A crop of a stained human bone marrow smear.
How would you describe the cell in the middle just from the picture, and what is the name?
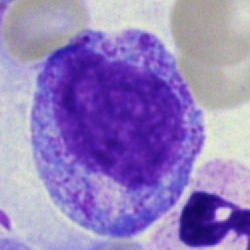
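The nucleus fills the upper part of the cell, leaving a wider band of cytoplasm below it. Its chromatin is finely granular and purple, without coarse dark clumps. Reddish-purple granules are scattered through the cytoplasm, and a paler zone with fewer granules lies just below the nucleus. The cell is a myelocyte.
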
